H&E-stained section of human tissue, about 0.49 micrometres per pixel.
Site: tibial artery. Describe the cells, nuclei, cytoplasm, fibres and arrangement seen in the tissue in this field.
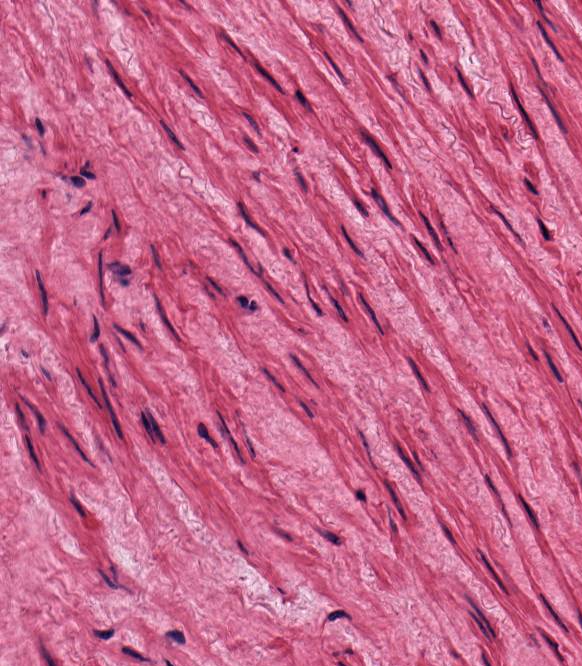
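Throughout the field, deeper pink strands alternate with paler pink strands of looser appearance. The pale pink fibres lying between the deeper bundles have a wavy, crimped outline. The nuclei are dark, slender and spindle-shaped, and run parallel to the fibres. No fat cells are present.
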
